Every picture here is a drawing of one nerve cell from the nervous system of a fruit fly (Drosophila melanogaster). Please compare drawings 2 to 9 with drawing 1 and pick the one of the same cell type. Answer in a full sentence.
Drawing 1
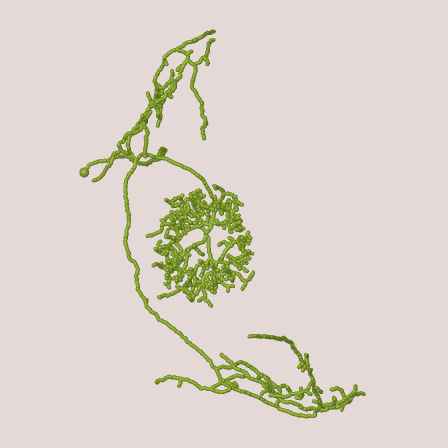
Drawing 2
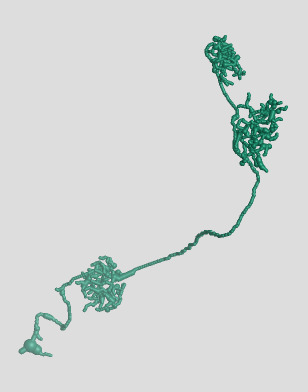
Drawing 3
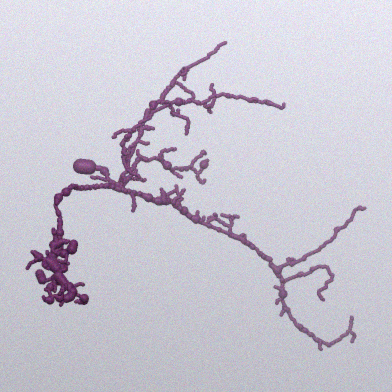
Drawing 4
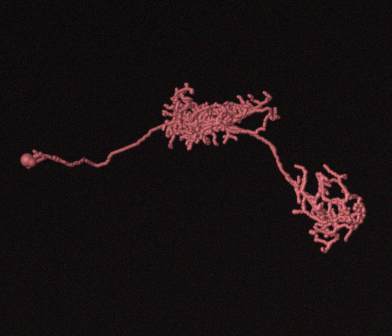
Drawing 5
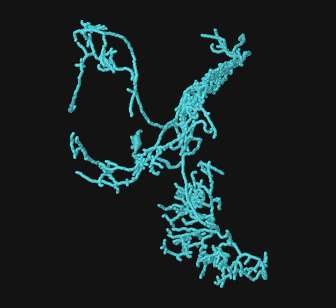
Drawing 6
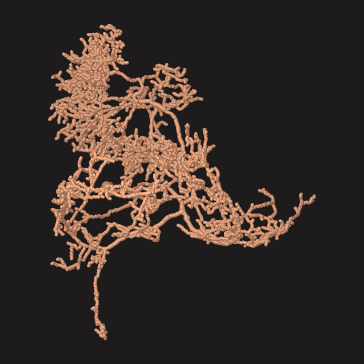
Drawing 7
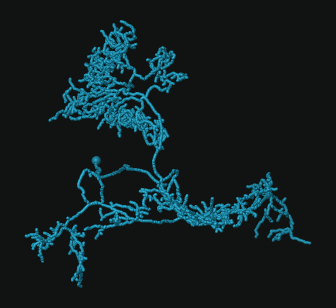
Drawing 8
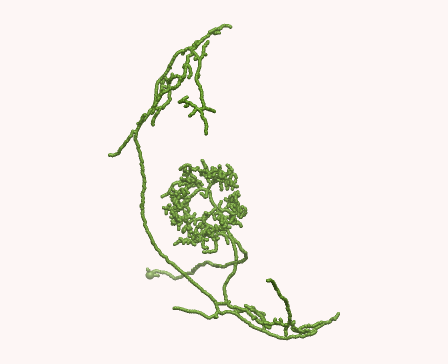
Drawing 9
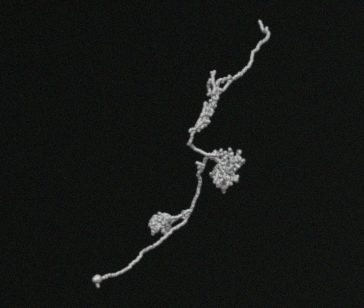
The nerve cell in drawing 8 is of the same cell type.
